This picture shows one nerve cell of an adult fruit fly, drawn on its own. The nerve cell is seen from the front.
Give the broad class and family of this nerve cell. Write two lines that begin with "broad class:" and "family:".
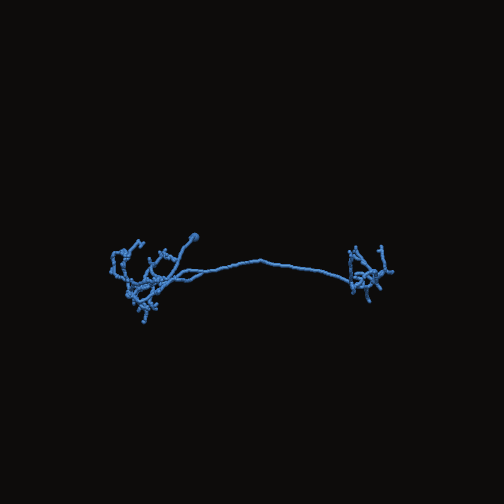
broad class: central-brain intrinsic neuron
family: hemilineage DM4_ventral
